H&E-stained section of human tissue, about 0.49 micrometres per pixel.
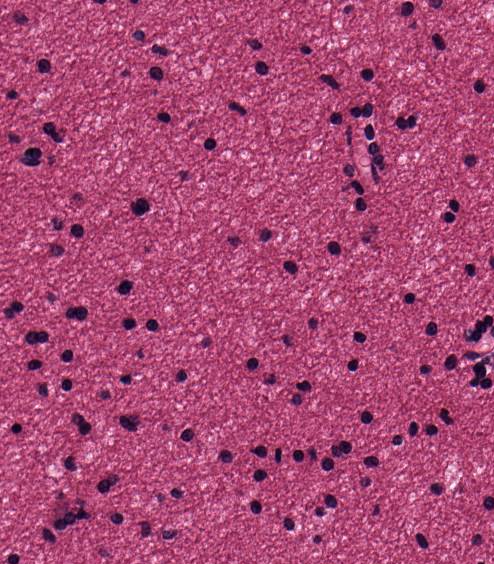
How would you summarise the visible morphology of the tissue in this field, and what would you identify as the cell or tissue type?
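Across the field the pink background looks finely vacuolated, full of tiny clear spaces. Most of the nuclei are small, round and densely dark. Toward the bottom, several of them line up in short chains. Nowhere do I see epithelium or glands. The tissue is cerebral cortex.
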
